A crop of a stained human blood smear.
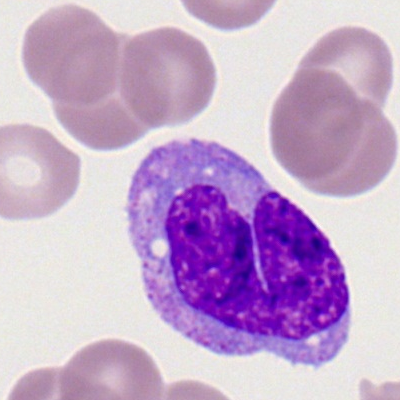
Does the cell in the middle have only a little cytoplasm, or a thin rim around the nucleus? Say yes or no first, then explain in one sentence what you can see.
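No. Abundant pale grey-blue cytoplasm surrounds the nucleus.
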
